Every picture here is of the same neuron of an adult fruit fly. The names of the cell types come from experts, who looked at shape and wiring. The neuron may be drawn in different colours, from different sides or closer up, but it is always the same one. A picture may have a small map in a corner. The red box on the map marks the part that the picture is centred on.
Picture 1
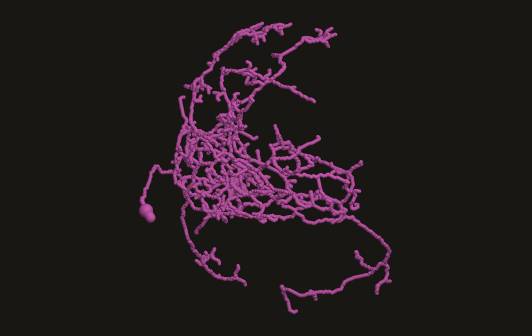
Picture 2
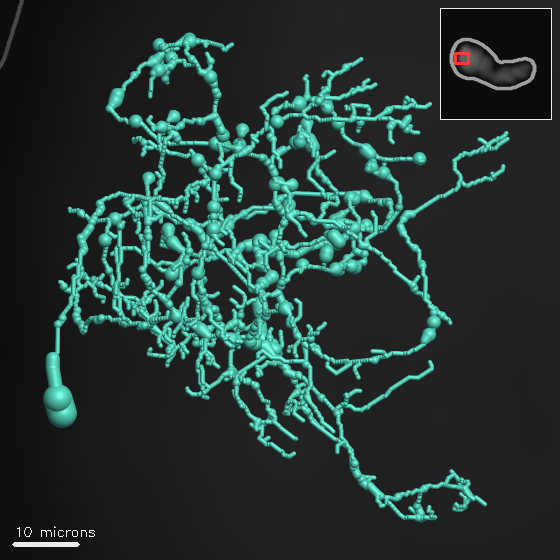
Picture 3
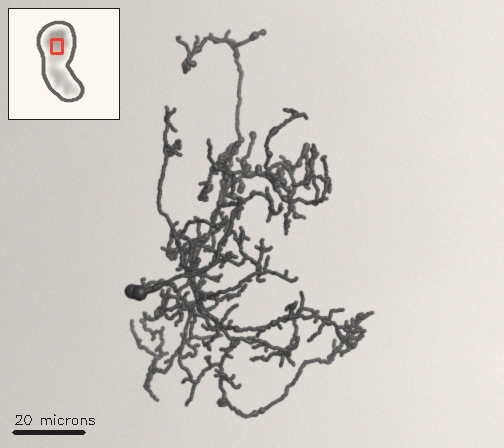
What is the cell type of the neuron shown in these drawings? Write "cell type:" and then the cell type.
cell type: AVLP221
